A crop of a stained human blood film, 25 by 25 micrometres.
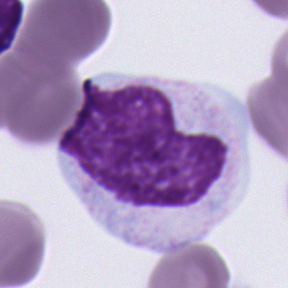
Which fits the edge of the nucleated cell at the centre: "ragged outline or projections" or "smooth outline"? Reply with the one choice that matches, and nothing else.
Smooth outline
